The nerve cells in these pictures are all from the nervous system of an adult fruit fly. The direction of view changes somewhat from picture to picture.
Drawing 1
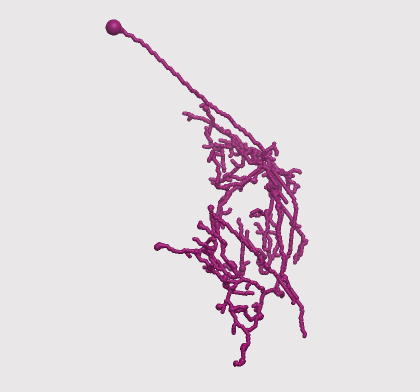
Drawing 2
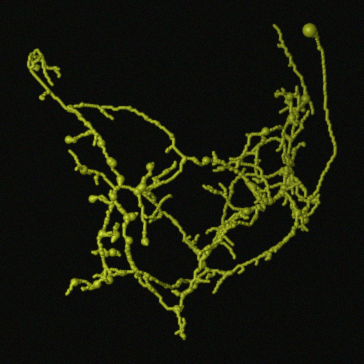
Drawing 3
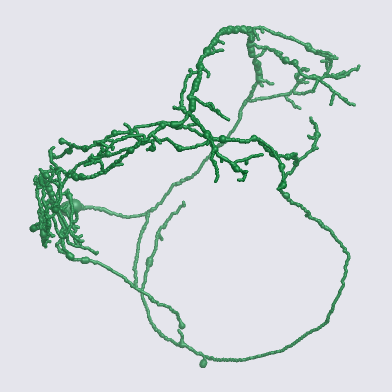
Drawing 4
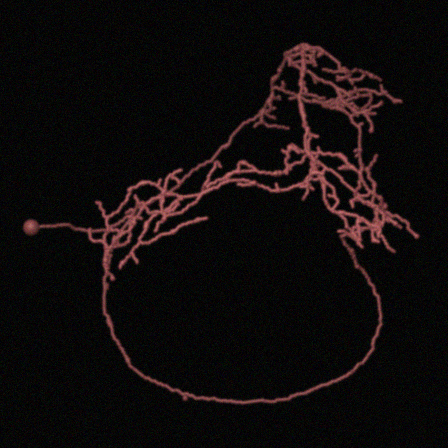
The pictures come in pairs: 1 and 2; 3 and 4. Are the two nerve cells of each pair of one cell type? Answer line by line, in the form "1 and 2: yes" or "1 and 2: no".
1 and 2: yes
3 and 4: yes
